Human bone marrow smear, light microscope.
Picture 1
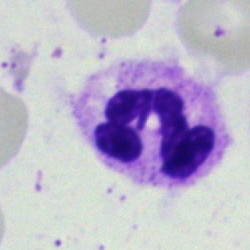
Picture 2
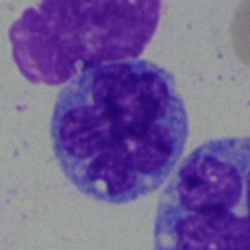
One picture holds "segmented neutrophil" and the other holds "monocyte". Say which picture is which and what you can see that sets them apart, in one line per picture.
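The cell in picture 1 is a segmented neutrophil. The cytoplasm is abundant and pale pinkish-lilac.
The cell in picture 2 is a monocyte. The nucleus fills most of the cell.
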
